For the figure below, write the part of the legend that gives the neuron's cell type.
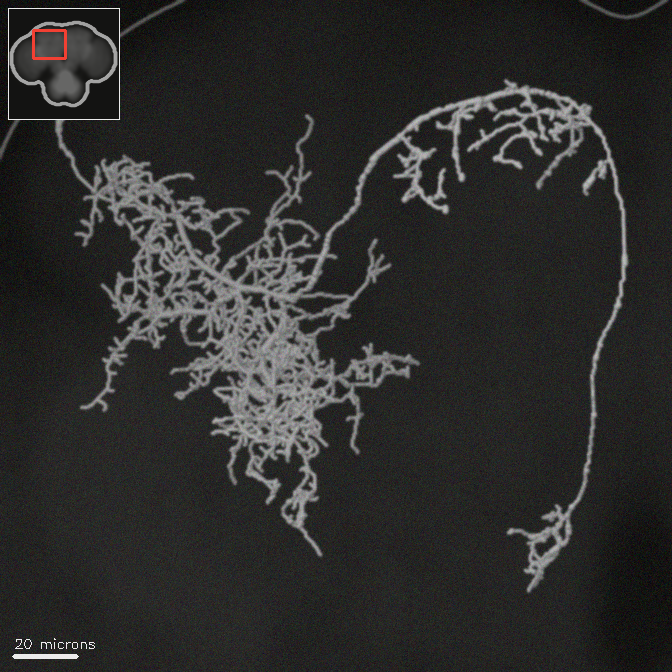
AVLP015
